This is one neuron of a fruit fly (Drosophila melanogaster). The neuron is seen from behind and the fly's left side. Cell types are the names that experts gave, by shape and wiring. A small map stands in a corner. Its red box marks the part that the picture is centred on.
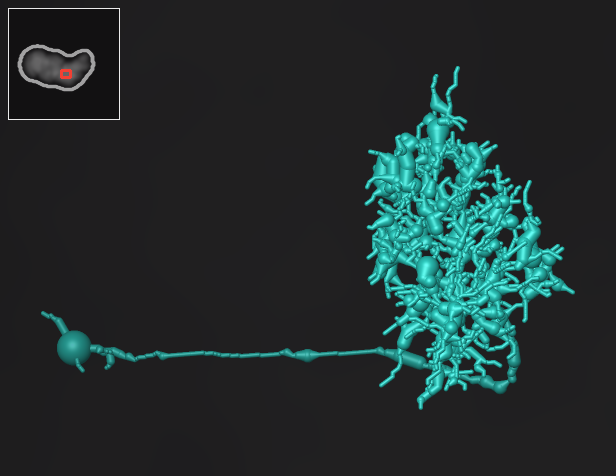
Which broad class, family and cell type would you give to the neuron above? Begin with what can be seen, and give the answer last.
The cell body is at the lower left of the picture. The picture shows dozens of branch ends. Its broad class is optic-lobe intrinsic neuron. Its family is Pm. Its cell type is Pm4.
